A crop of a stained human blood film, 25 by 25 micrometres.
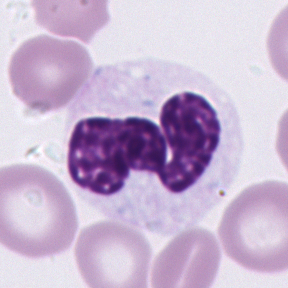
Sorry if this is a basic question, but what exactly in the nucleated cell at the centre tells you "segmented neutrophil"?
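The granules are what fit the name segmented neutrophil: the cytoplasm shows only fine, faint granules, with none of the large orange-red kind.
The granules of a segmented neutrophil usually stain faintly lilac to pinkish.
The cytoplasm itself is plentiful and pale pinkish-lilac. The cell outline is round with a smooth edge, and the chromatin is dark purple and coarsely clumped. Nothing seen in this cell stands against the name.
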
